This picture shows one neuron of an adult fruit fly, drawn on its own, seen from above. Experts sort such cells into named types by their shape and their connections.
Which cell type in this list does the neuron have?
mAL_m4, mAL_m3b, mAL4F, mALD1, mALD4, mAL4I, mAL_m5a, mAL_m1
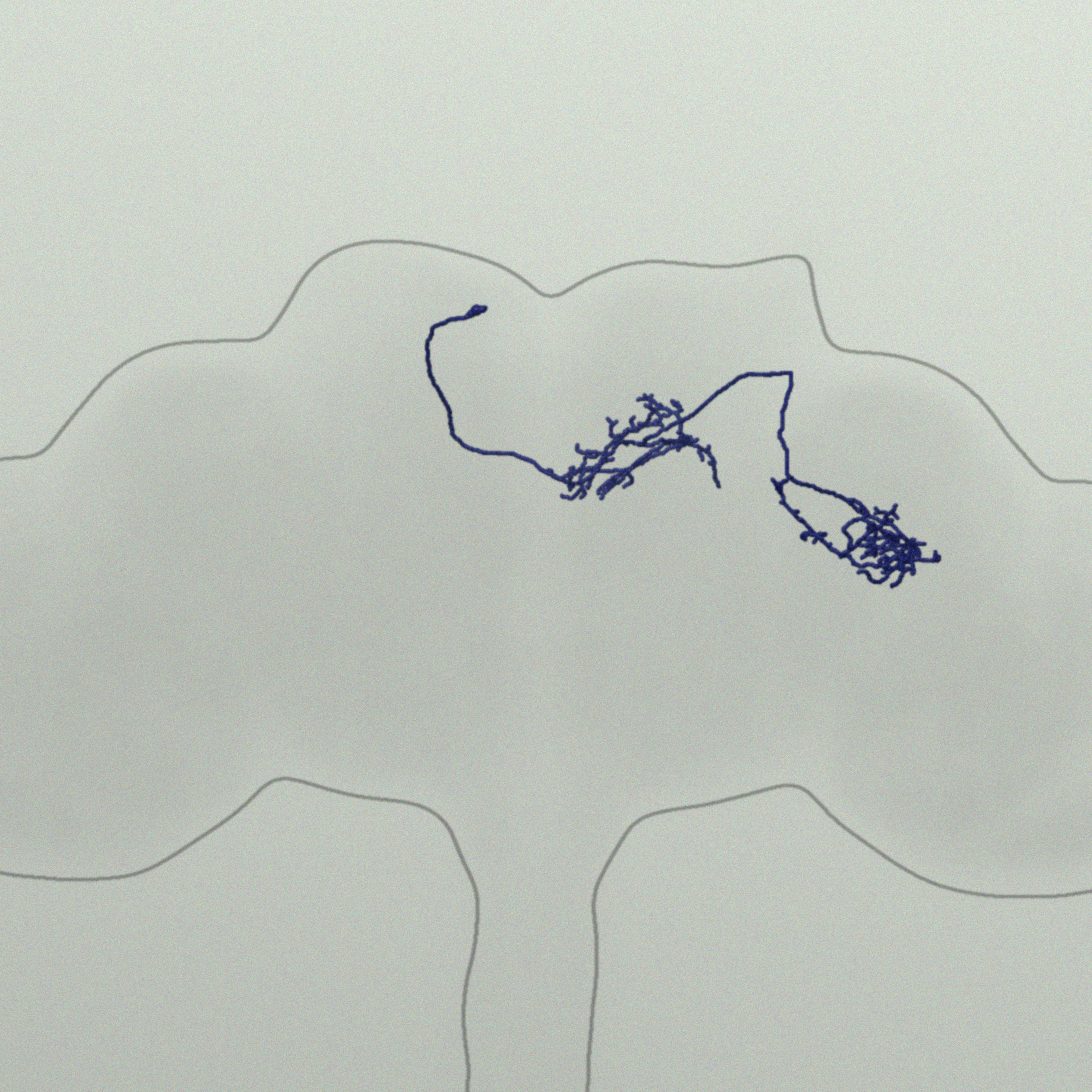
mAL4I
